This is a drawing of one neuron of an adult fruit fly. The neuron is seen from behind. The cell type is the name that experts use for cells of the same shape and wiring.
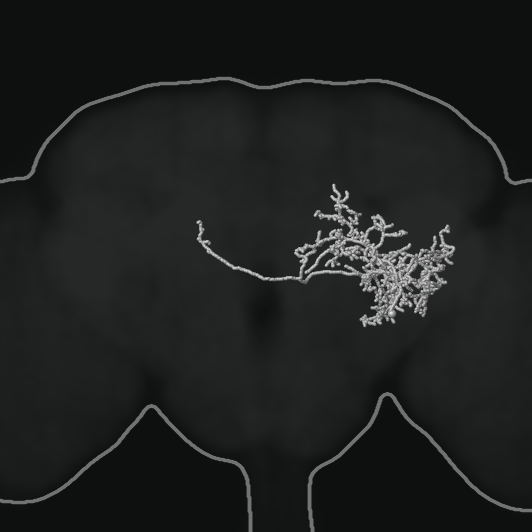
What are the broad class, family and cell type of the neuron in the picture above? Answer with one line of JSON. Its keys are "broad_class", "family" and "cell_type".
{"broad_class": "central-brain intrinsic neuron", "family": "hemilineage VLPl&p2_posterior", "cell_type": "PVLP123"}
